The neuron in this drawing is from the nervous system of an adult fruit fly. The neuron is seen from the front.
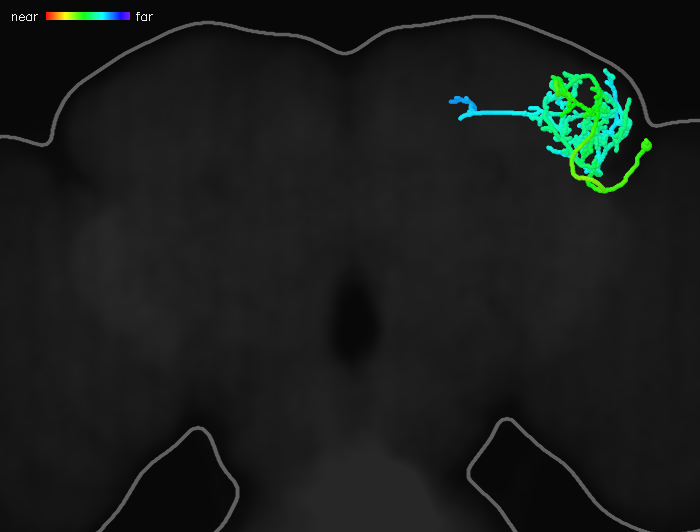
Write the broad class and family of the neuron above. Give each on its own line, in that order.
central-brain intrinsic neuron
hemilineage SLPav1_medial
